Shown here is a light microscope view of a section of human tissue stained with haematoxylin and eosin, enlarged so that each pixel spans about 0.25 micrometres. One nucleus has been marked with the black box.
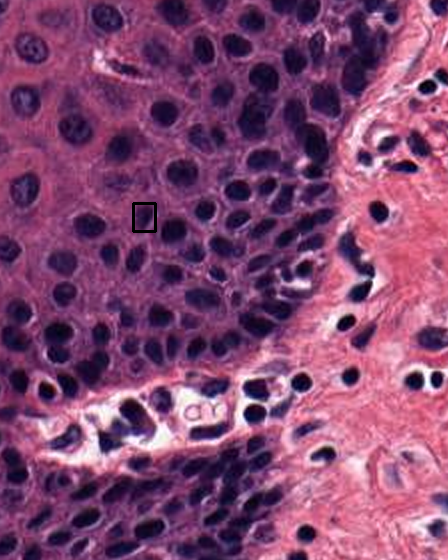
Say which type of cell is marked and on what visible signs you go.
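This is a squamous epithelial cell. The nucleus is a small, dark oval, about the same size as or a little smaller than the nuclei around it. The nucleus is evenly dark, with no clear inner detail at this scale. A rim of pinkish-purple cytoplasm surrounds the nucleus, and faint pale outlines separate it from its neighbours.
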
